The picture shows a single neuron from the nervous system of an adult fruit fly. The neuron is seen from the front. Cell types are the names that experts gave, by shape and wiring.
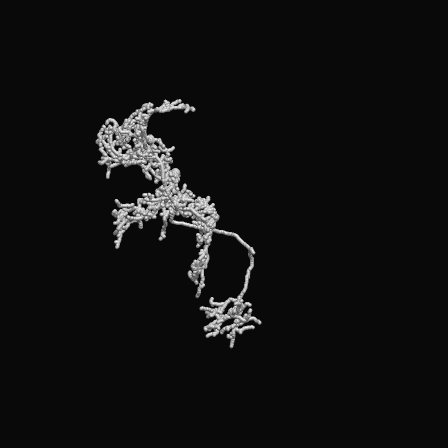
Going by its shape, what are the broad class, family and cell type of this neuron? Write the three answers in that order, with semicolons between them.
central-brain intrinsic neuron; hemilineage DM6_central1; SIP091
